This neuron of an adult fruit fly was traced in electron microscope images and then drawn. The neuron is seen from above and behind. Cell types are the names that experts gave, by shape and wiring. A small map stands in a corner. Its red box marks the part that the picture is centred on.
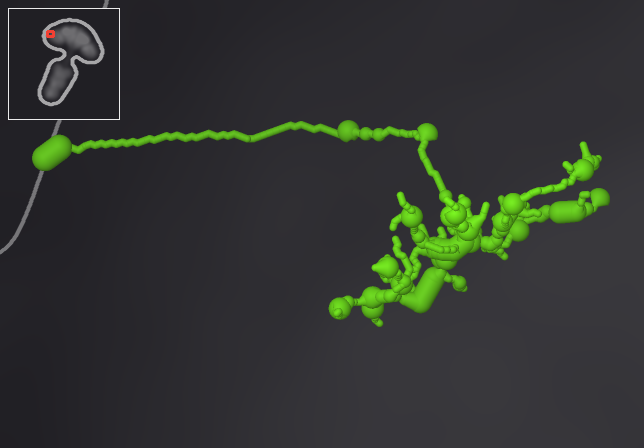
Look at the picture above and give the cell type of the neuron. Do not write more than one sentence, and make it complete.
Regarding its cell type, the neuron is Dm15.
